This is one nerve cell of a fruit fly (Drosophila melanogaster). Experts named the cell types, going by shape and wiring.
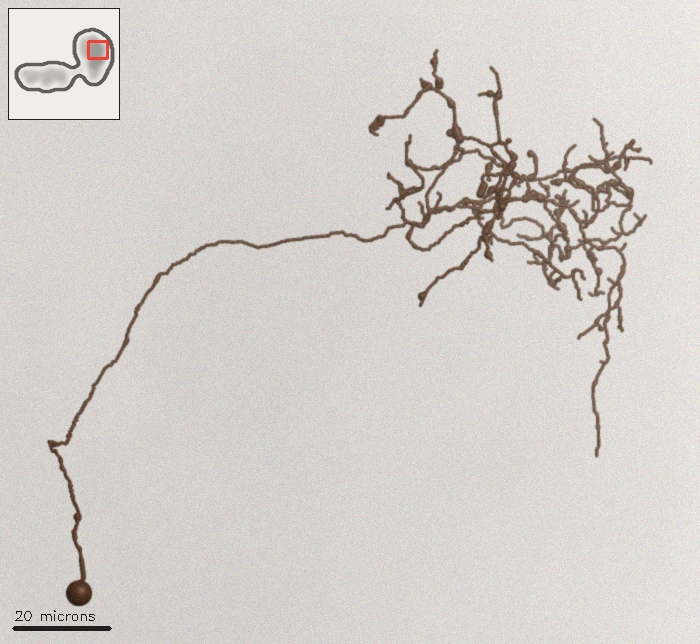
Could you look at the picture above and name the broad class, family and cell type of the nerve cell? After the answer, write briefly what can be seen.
It is a central-brain intrinsic neuron. The family is hemilineage DL1_dorsal. Its cell type is CB2310. By the scale bar it is about 130 microns wide in this view. The picture shows dozens of branch ends.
